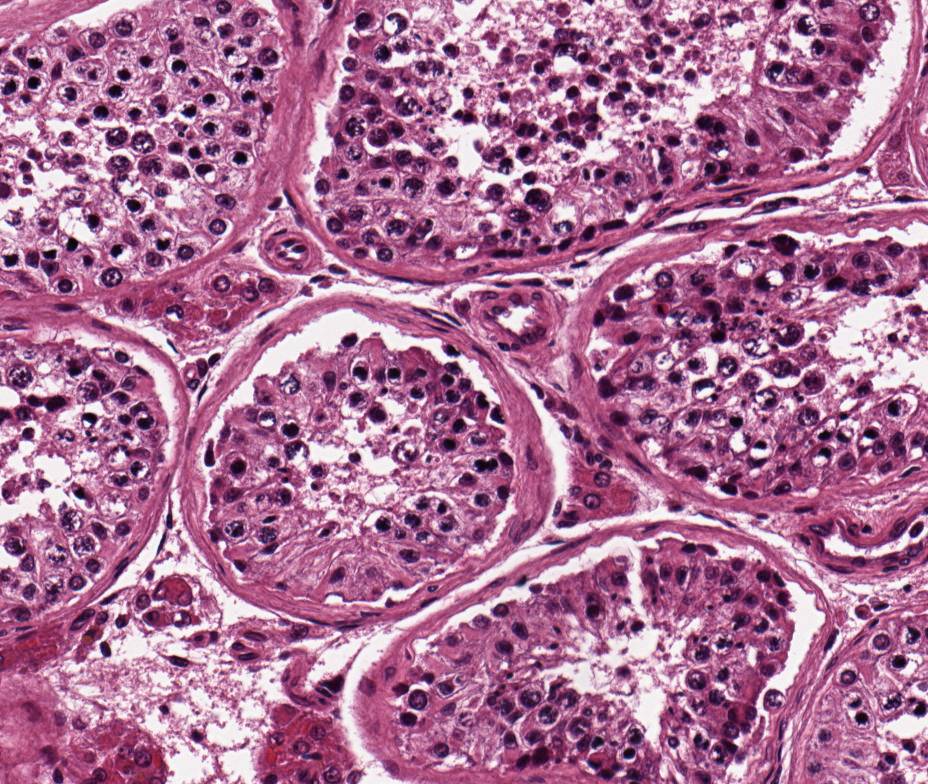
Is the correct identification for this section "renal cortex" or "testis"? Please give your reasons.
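Testis. Deciding point: each tubule is lined by a thick stratified epithelium, many layers of rounded cells filling most of its cross-section. Middle layers: many cells with large round nuclei and coarse, clumped dark chromatin. Tubule wall pink and layered, with flattened, elongated nuclei. Lower left, between tubules: clusters of cells with abundant pink cytoplasm.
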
